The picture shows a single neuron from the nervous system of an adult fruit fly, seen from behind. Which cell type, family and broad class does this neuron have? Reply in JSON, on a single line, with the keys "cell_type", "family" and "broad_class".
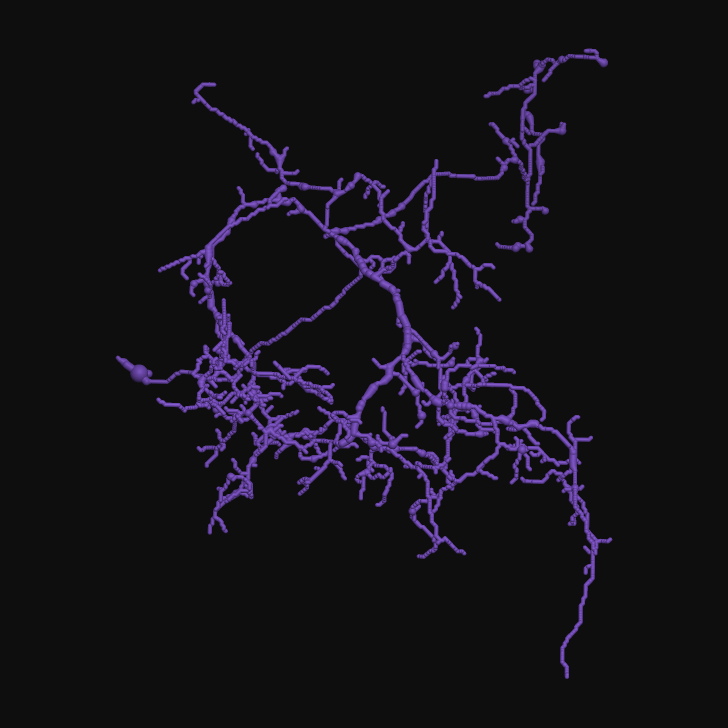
{"cell_type": "CL123_d", "family": "hemilineage CREl1", "broad_class": "central-brain intrinsic neuron"}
